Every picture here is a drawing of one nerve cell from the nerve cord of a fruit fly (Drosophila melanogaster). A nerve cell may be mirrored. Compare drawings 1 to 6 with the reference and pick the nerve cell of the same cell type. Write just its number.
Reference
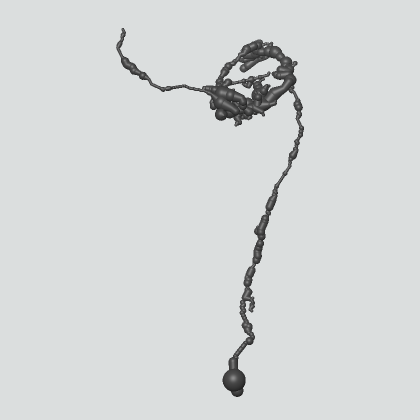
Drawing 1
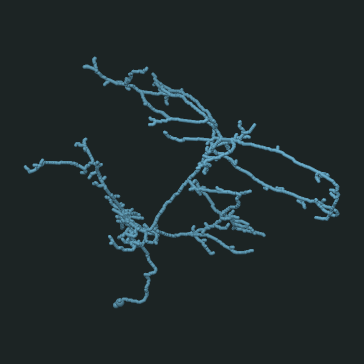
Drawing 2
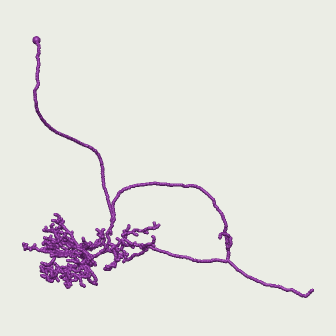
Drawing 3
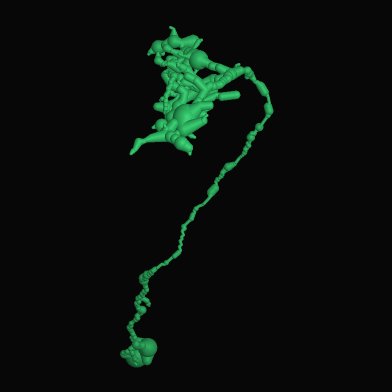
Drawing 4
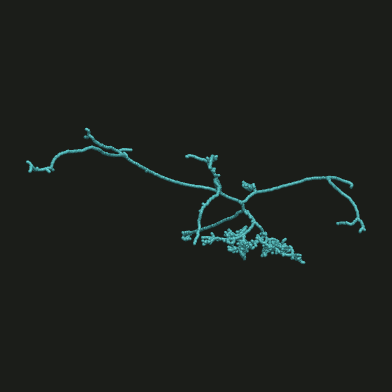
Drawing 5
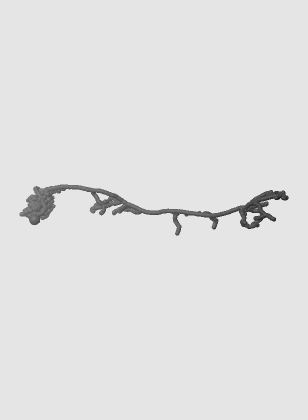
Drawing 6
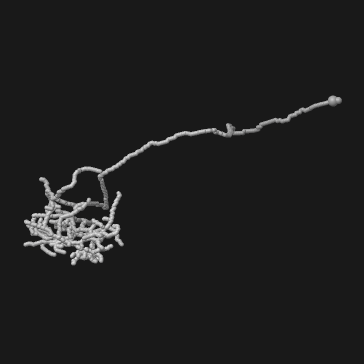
3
